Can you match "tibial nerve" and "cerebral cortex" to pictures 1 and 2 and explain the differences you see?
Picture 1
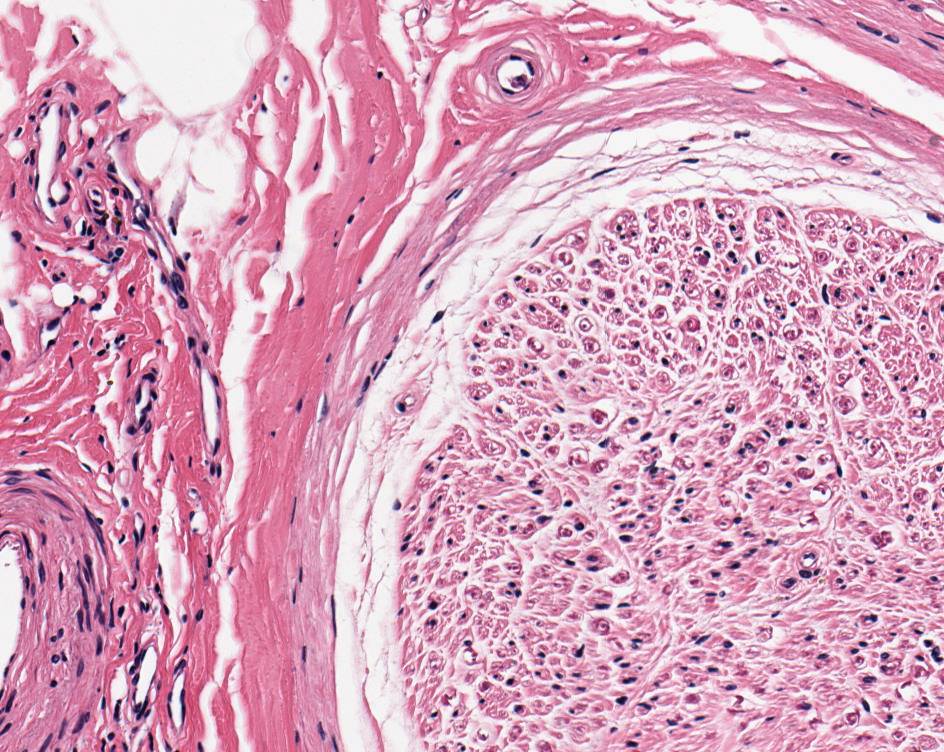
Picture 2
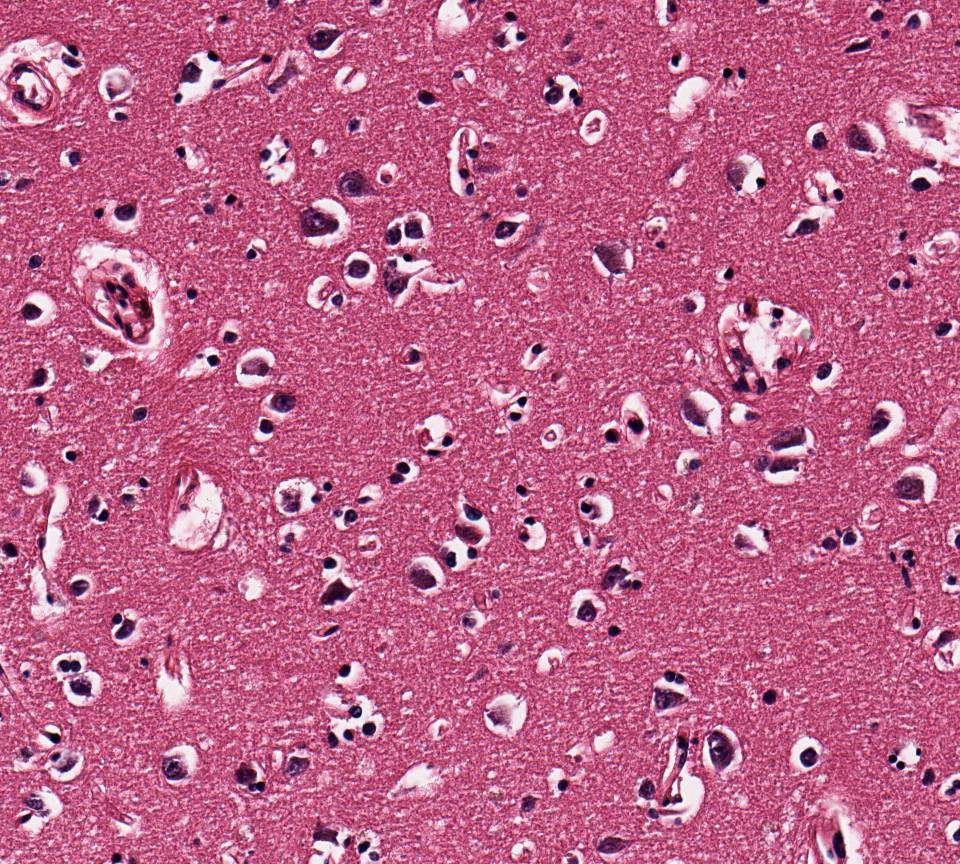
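Answer: picture 1 is the tibial nerve; picture 2 is the cerebral cortex. Picture 1 is dominated by a large rounded bundle of nerve fibres cut in cross-section, filling the right half, each fibre a small pink central dot within a pale clear ring. Thin concentric layers of flattened cells with elongated nuclei wrap this bundle. In picture 2, by contrast, cells lie singly and fairly evenly scattered, forming no organised units, in a uniform finely granular pink matrix without collagen bundles. Most have small, round, dark, densely stained nuclei and little visible cytoplasm. Its few small thin-walled vessels lie within wide clear spaces.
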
